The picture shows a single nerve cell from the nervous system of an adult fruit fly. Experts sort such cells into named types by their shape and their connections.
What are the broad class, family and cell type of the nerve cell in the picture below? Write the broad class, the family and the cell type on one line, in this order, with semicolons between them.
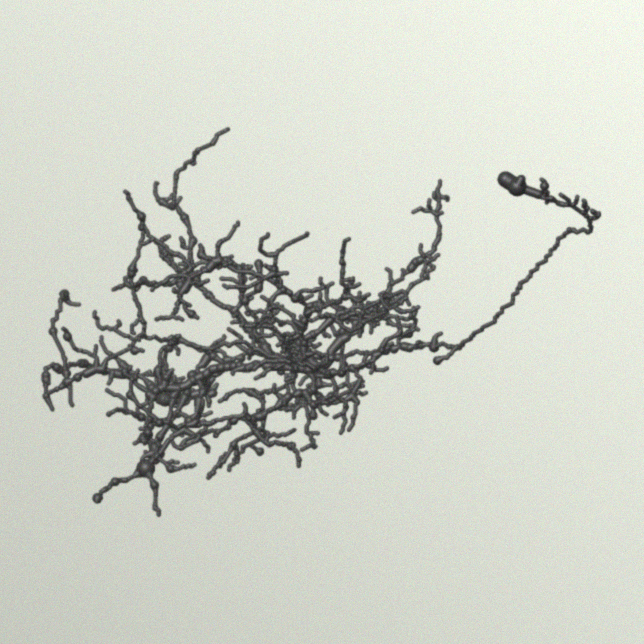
nerve-cord intrinsic neuron; hemilineage 13B; IN13B018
